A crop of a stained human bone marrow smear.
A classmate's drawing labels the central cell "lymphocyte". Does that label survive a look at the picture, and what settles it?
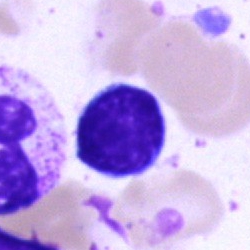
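Yes, that's a lymphocyte rather than a blast. What settles it is the chromatin, dense and dark purple with coarse clumps.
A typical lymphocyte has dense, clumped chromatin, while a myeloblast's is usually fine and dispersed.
The cytoplasm, at most a very thin rim, would fit either name.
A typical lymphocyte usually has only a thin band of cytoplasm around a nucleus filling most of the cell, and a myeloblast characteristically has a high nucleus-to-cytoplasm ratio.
No granules show in the cell, which suits a lymphocyte.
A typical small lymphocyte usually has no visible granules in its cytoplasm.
The outline is round and smooth, there are no vacuoles, and the larger cell to its left has cytoplasm full of purple granules.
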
